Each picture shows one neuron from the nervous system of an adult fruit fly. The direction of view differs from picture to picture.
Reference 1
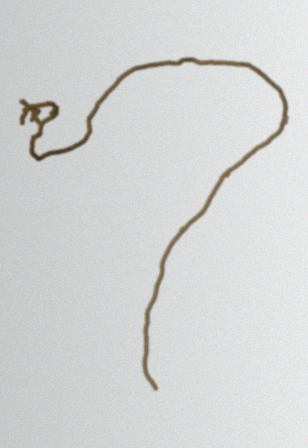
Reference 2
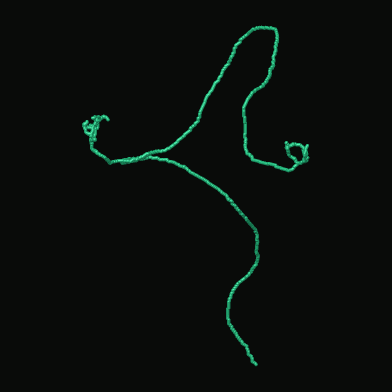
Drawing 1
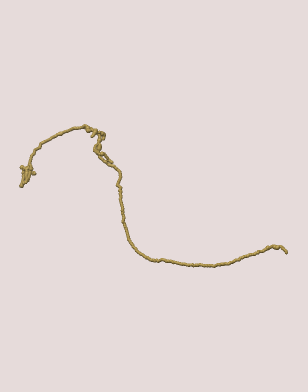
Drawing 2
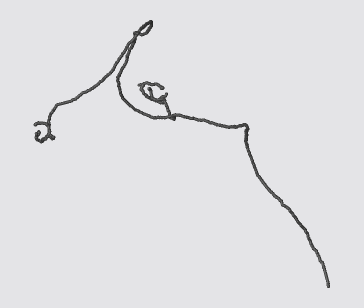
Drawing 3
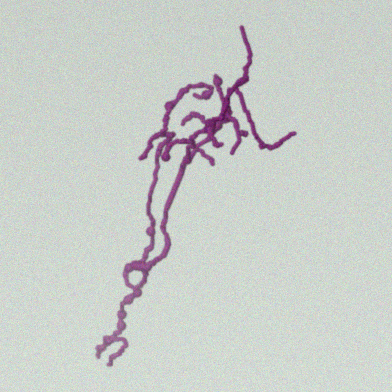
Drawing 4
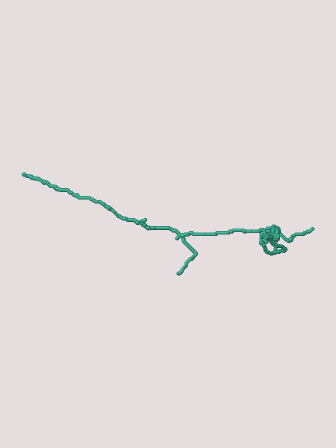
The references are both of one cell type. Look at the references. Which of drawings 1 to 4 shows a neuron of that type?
2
